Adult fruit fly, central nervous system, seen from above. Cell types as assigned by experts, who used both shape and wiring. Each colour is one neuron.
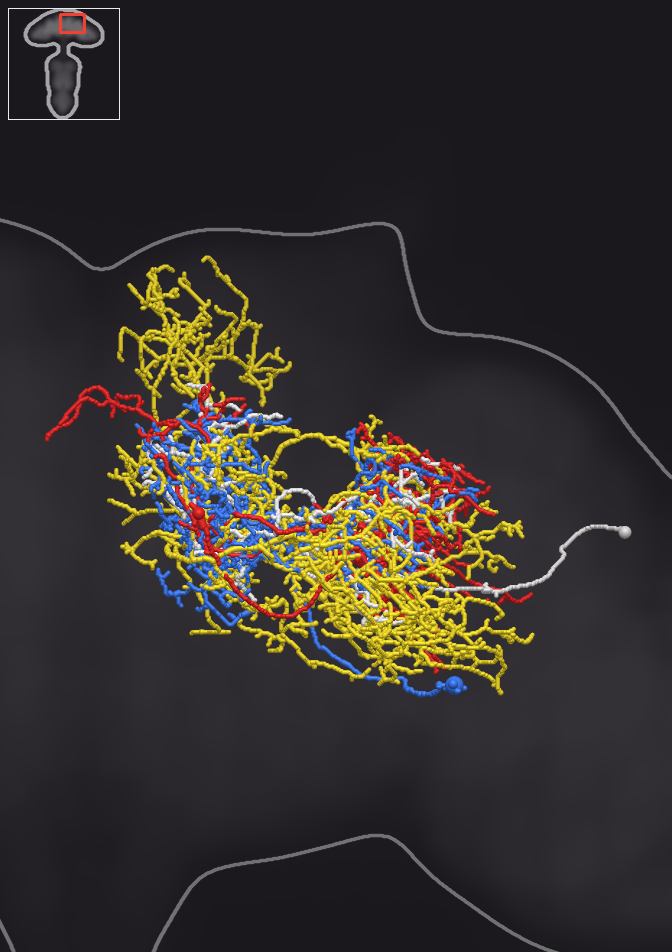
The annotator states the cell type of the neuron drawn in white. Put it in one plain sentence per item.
The cell type is SMP025.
